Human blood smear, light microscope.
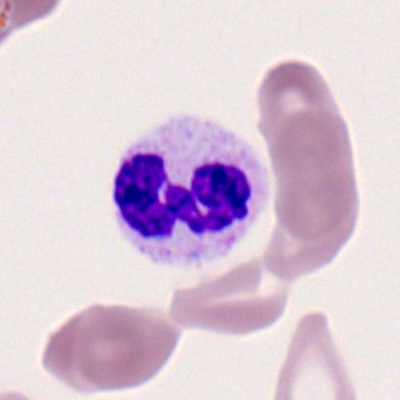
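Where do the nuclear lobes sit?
The two lie side by side, left and right, as far as I can tell.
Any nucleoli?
None that I can see.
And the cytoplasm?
Fine, faint lilac granules, and no vacuoles that I notice.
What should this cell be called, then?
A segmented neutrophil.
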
